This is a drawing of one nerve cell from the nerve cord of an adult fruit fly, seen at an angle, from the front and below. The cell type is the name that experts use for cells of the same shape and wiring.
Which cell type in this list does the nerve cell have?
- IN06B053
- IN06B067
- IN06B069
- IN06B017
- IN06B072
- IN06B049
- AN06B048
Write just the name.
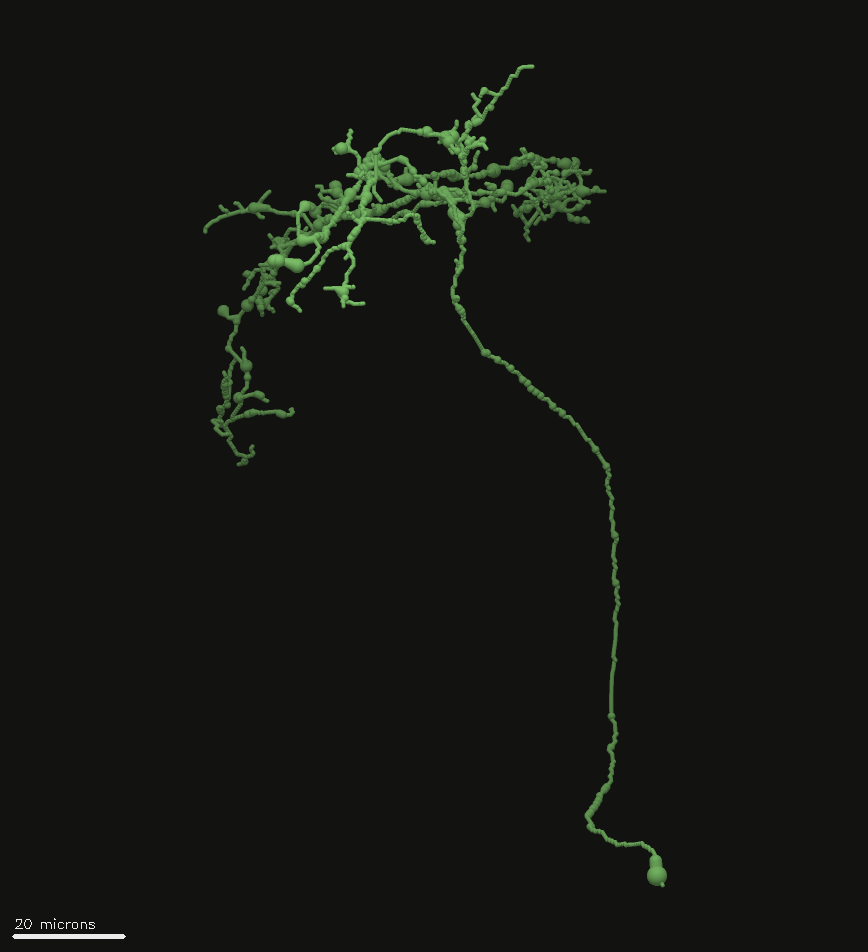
IN06B069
